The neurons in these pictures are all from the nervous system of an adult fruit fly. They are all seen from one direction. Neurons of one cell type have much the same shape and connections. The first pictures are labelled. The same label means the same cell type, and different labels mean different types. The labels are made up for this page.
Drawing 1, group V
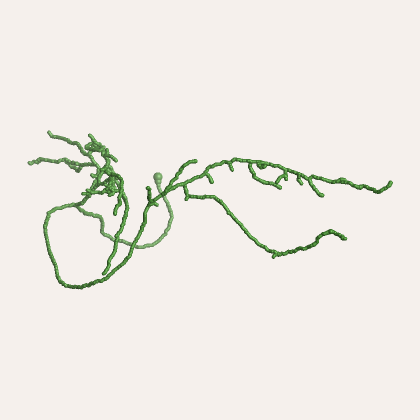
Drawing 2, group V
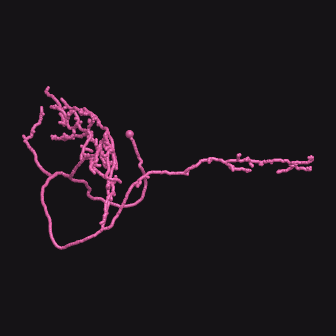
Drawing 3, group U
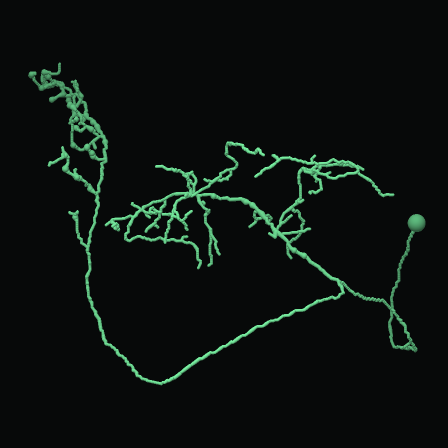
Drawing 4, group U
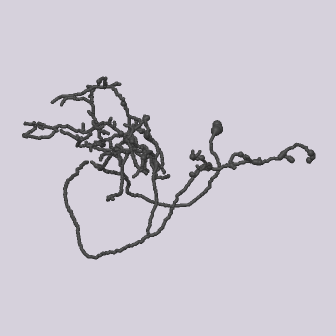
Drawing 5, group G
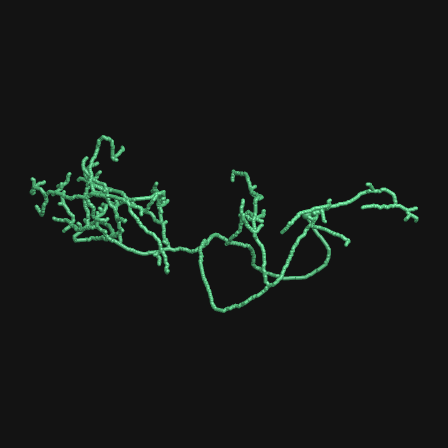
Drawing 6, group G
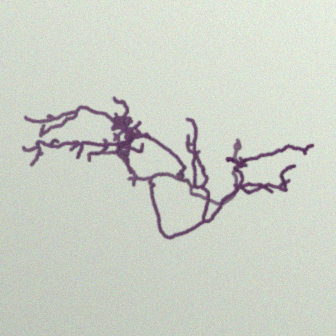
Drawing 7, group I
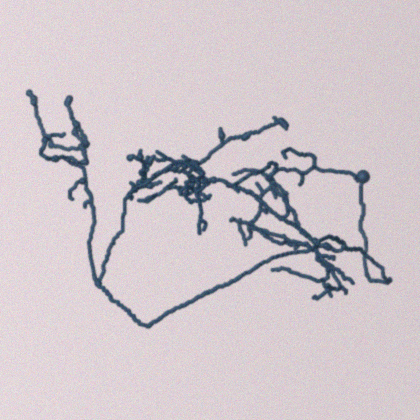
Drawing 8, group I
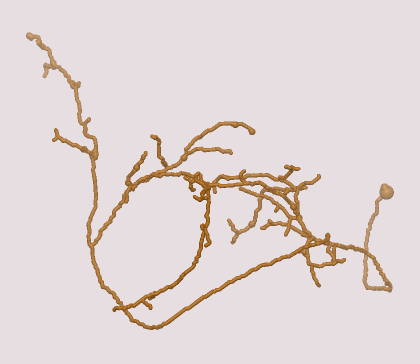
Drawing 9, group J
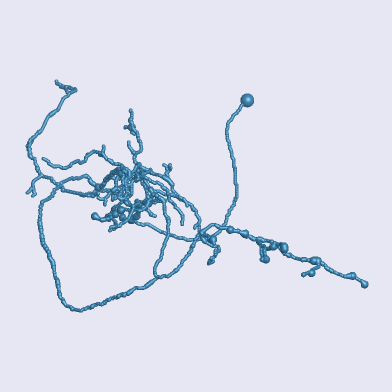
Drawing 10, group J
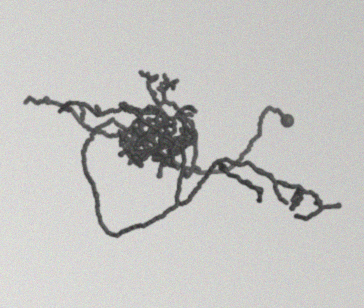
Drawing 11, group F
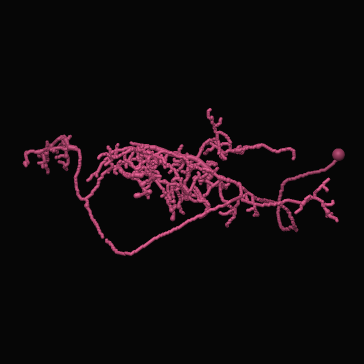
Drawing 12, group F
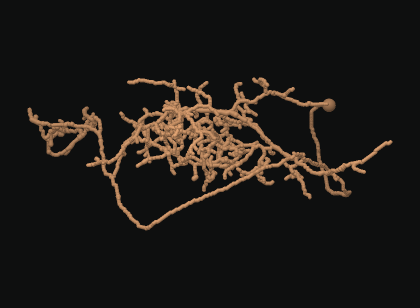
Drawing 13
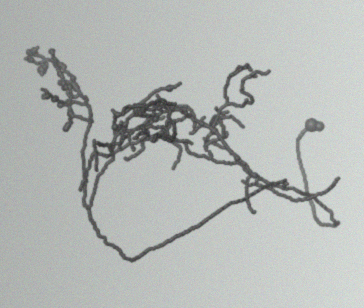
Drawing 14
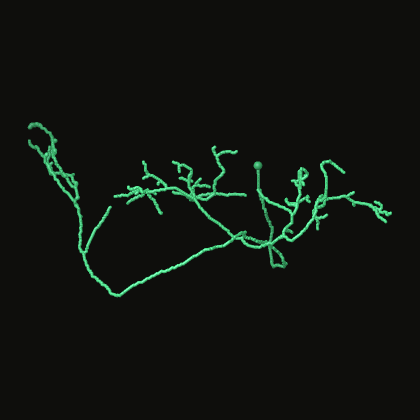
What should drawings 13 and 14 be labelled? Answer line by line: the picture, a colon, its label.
13: group U
14: group V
